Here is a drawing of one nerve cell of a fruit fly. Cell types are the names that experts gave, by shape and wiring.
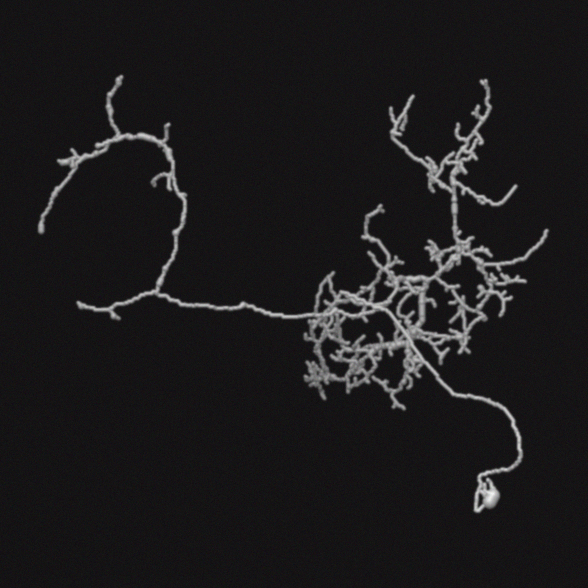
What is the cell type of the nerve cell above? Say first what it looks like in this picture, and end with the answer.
The cell body is at the lower right of the picture. Dozens of branch ends can be seen. Its broad class is central-brain intrinsic neuron. Its cell type is GNG658.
